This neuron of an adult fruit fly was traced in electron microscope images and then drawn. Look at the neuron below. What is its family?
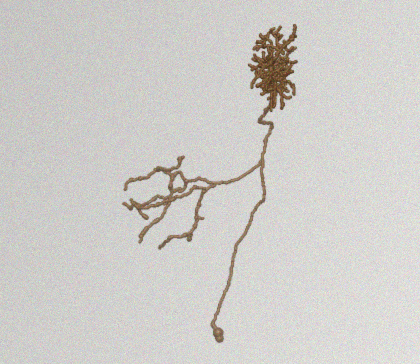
hemilineage VPNv1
